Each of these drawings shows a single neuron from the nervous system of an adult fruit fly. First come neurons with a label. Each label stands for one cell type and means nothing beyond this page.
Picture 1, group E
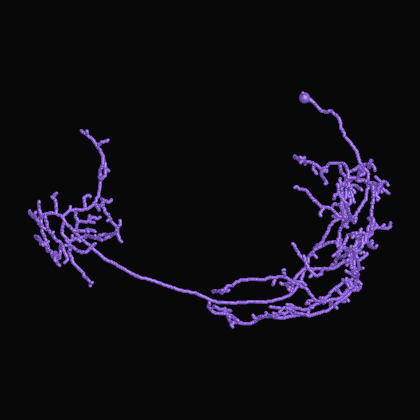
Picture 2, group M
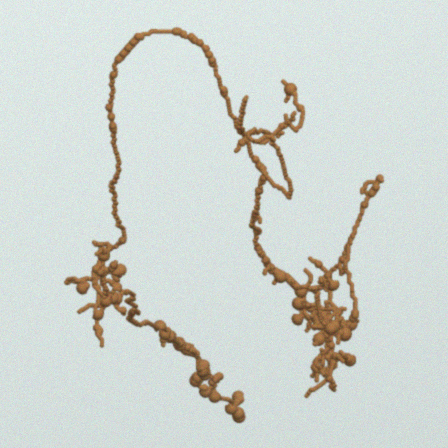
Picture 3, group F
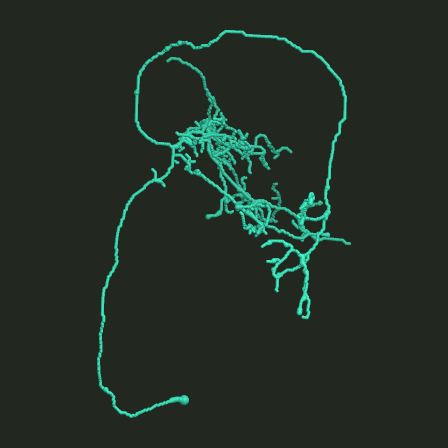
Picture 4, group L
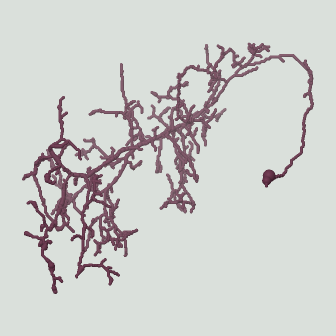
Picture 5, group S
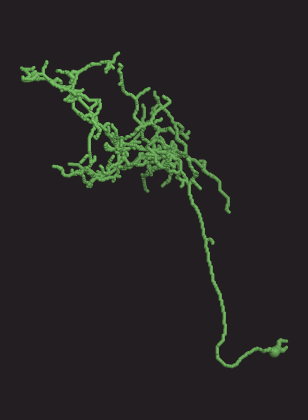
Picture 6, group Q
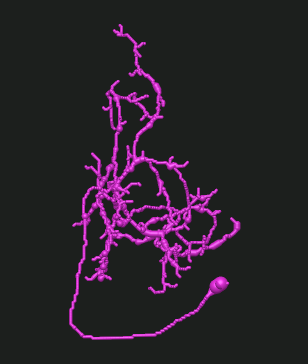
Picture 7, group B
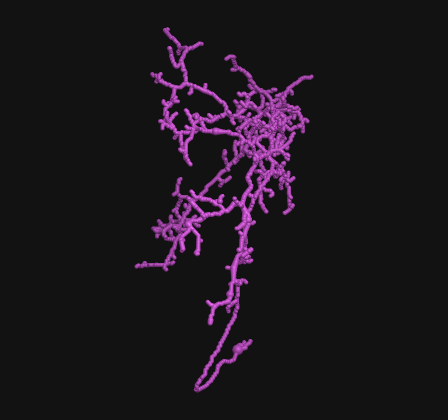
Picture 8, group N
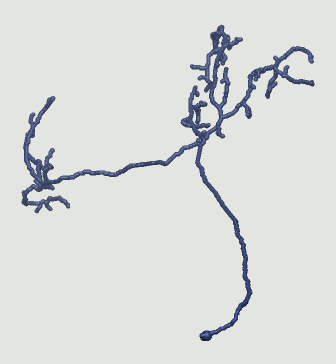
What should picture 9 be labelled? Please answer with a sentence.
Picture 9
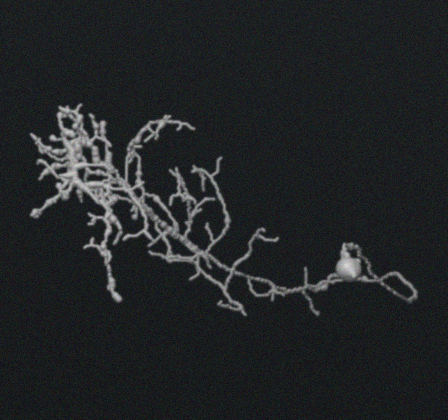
It belongs to group L.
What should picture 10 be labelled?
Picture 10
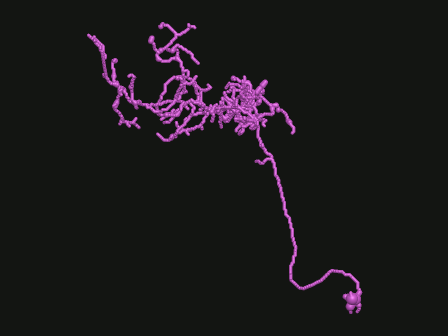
It belongs to group S.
